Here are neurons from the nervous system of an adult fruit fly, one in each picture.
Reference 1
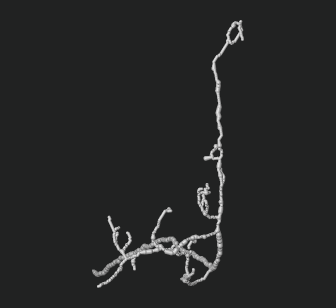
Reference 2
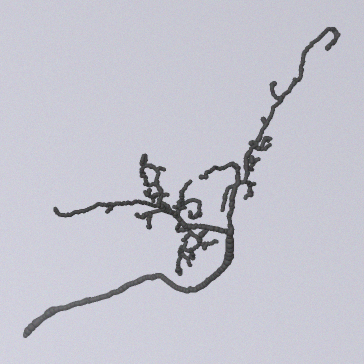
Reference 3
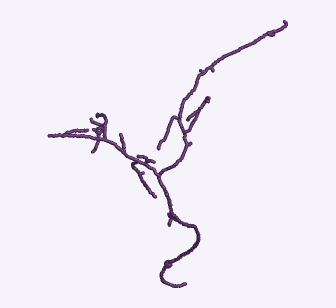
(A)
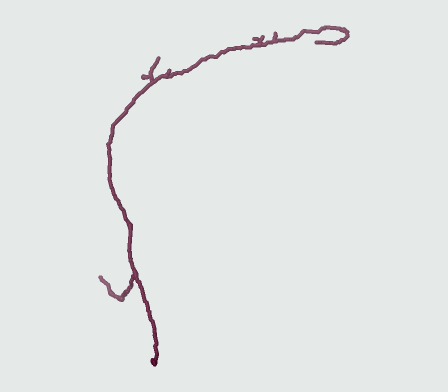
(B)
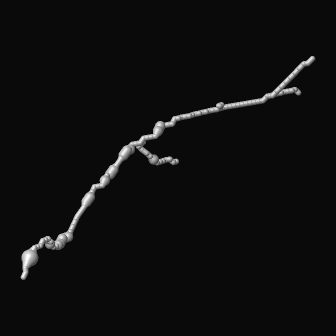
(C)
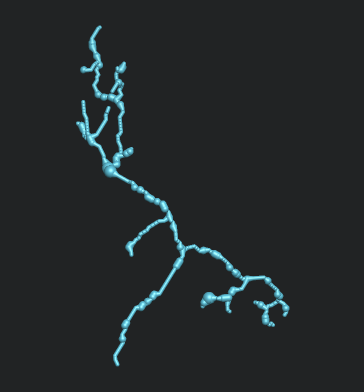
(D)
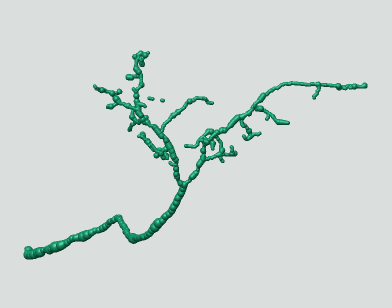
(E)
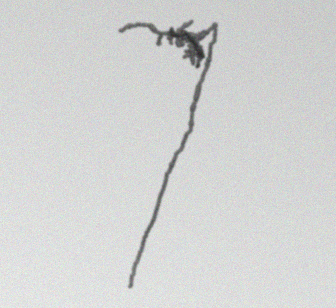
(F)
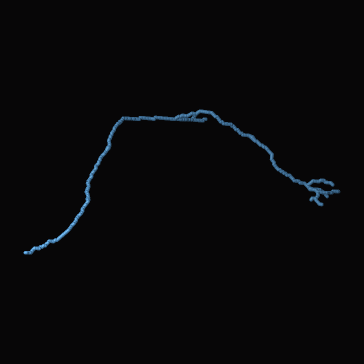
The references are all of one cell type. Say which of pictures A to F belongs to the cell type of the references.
D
